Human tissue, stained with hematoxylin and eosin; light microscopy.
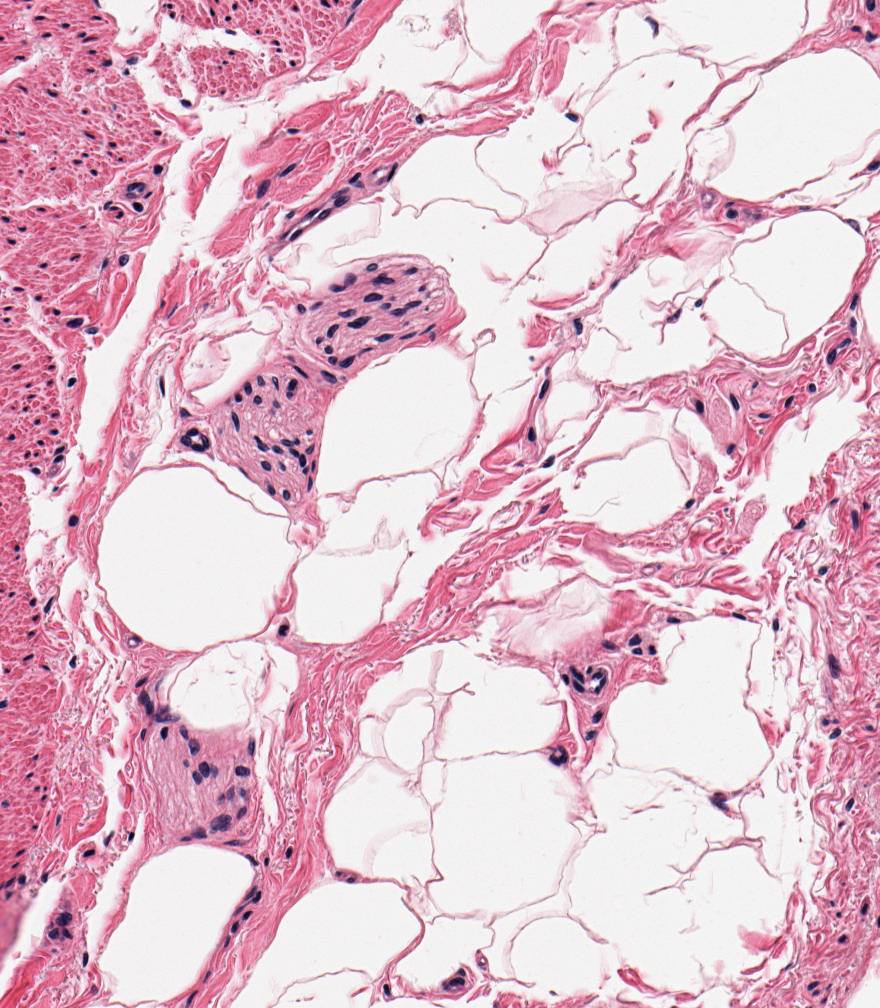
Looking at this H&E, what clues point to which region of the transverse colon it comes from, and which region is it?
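Fat fills most of the centre and right of the field here. Notice how each fat cell is a large empty space outlined by a thin pink membrane.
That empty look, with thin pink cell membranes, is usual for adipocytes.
Between them, pink collagen bands run diagonally, and dense pink smooth muscle bundles line the left edge.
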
